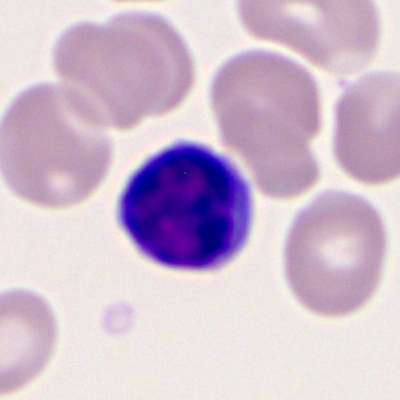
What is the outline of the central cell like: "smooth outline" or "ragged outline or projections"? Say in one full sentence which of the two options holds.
In outline, this cell is smooth rather than rough.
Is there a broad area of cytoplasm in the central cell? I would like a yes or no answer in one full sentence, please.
No, its cytoplasm is scant rather than broad.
